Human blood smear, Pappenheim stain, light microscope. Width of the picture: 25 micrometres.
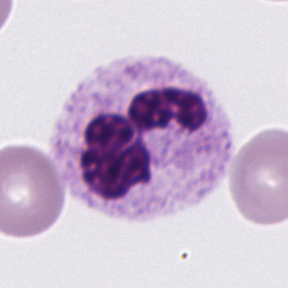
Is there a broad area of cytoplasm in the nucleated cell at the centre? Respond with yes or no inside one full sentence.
Yes, around the nucleus lies a broad area of cytoplasm.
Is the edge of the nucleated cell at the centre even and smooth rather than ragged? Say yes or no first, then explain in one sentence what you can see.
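Yes. The cell outline is round and smooth, without surface projections.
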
